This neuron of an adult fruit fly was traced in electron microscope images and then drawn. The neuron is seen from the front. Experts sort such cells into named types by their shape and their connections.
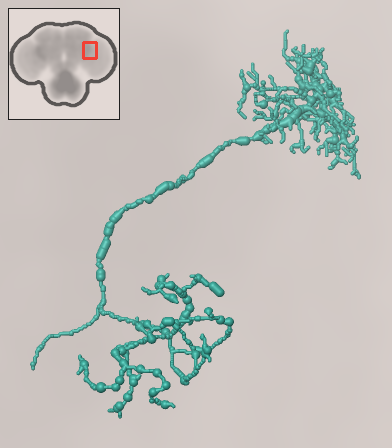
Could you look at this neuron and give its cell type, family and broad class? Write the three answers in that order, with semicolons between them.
LC17; hemilineage VPNv1; visual projection neuron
